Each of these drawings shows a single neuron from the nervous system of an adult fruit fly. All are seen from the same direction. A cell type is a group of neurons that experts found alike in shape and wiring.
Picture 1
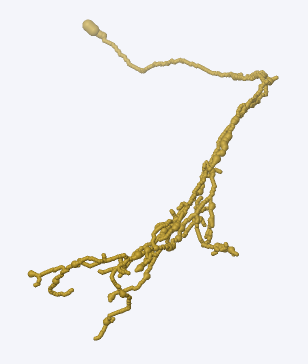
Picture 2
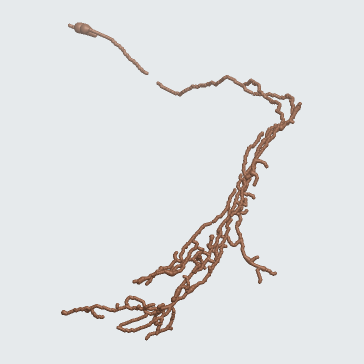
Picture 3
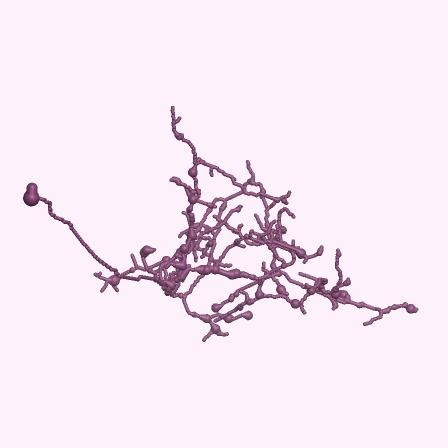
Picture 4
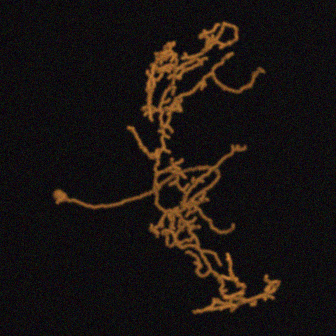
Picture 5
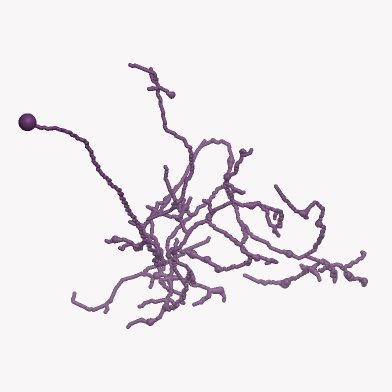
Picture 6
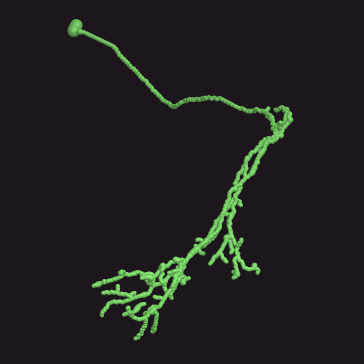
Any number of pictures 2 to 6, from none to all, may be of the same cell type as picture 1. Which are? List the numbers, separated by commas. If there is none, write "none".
2, 6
